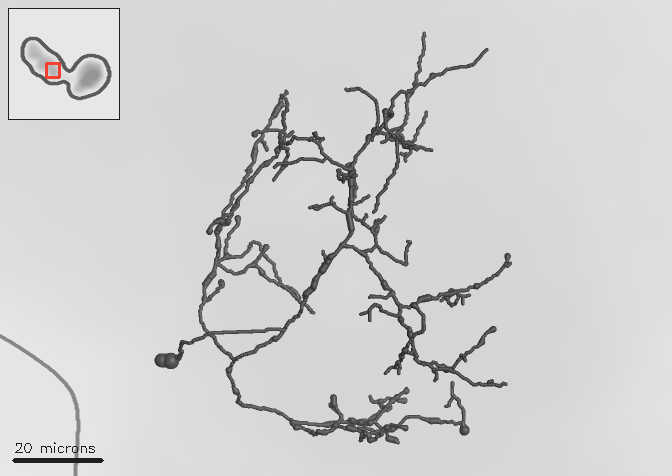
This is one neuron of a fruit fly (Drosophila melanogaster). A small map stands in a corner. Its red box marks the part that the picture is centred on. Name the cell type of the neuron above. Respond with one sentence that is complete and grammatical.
The cell type designation of this neuron is IN01B019_a.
